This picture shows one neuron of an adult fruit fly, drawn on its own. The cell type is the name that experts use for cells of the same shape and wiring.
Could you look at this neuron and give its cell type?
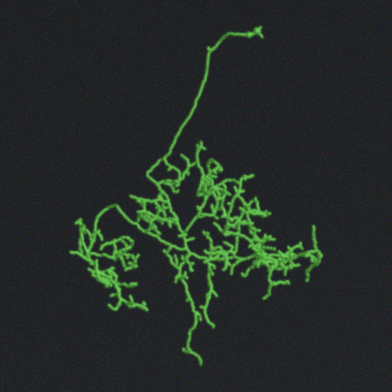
AVLP752m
